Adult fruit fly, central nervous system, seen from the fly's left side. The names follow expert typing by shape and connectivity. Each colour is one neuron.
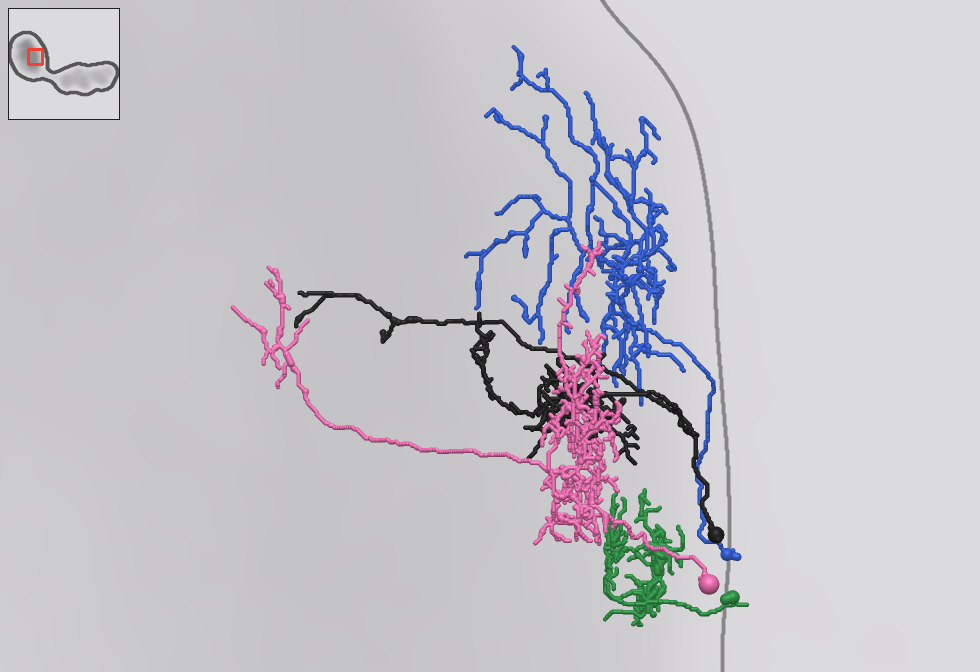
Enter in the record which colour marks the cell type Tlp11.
blue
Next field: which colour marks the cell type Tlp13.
pink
